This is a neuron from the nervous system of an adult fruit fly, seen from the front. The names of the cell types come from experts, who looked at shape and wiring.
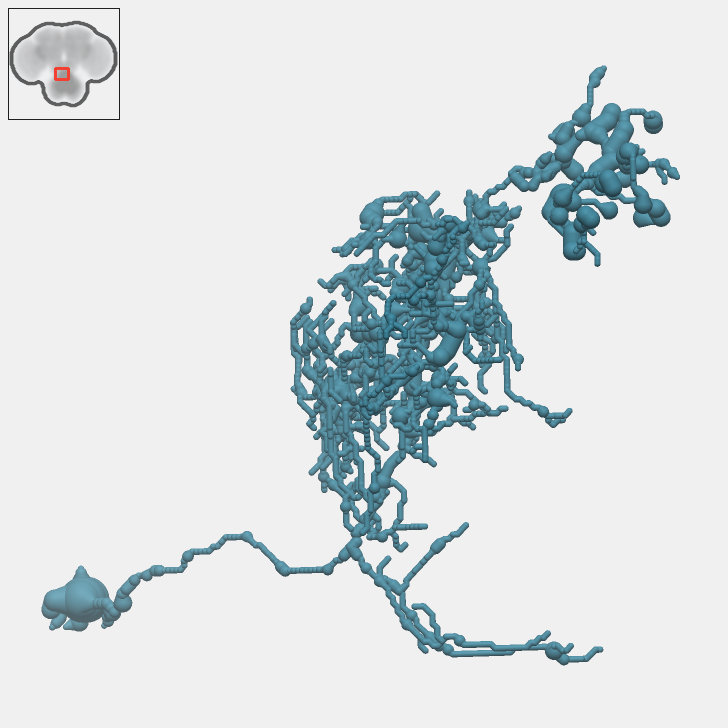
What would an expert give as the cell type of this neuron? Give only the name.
IN06A066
